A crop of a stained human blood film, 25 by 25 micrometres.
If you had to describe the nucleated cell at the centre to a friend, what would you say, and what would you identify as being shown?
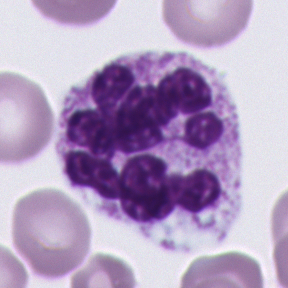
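First, the outline is roughly round, with a slightly uneven edge. Second, the chromatin is dark purple and coarsely clumped. Third, the cytoplasm is pale pinkish-lilac, with fine lilac granules scattered throughout. This is a segmented neutrophil.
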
